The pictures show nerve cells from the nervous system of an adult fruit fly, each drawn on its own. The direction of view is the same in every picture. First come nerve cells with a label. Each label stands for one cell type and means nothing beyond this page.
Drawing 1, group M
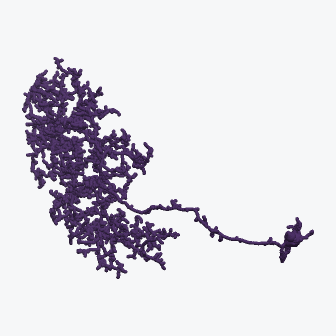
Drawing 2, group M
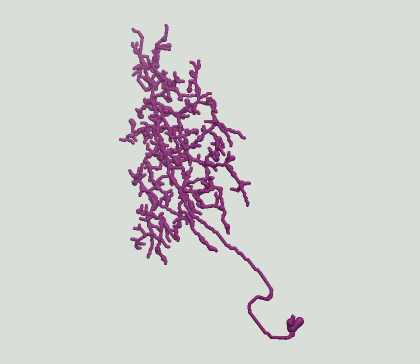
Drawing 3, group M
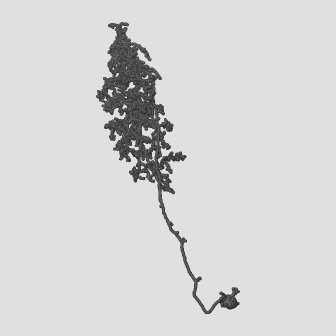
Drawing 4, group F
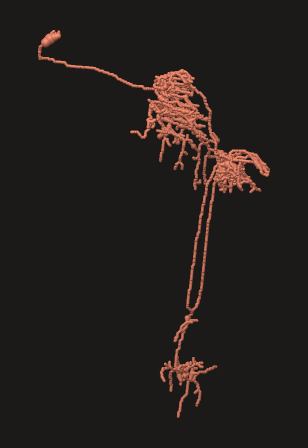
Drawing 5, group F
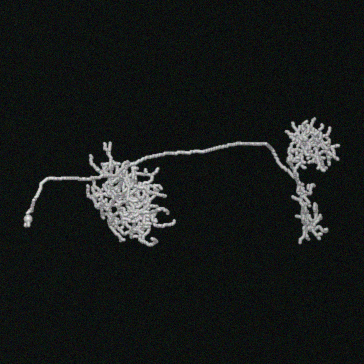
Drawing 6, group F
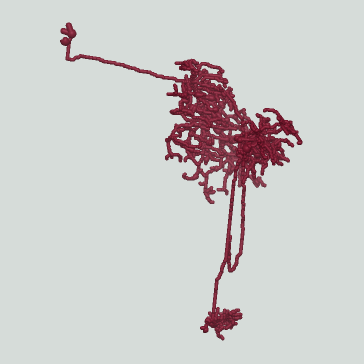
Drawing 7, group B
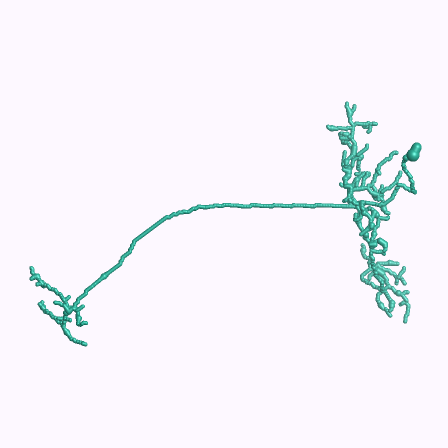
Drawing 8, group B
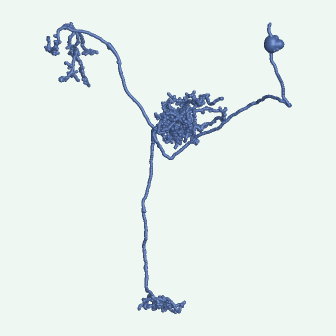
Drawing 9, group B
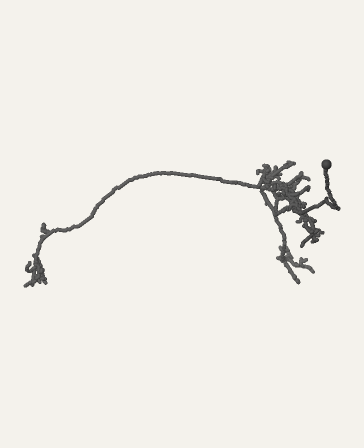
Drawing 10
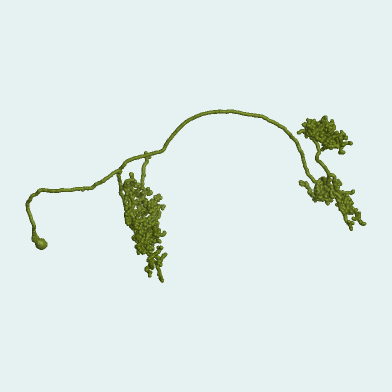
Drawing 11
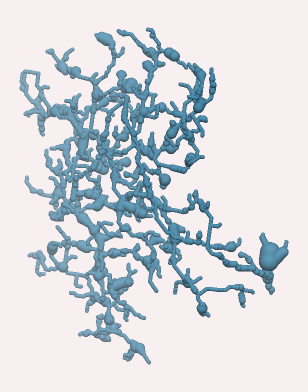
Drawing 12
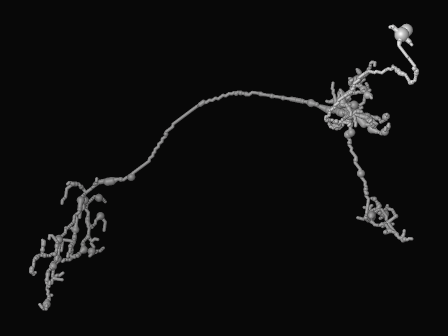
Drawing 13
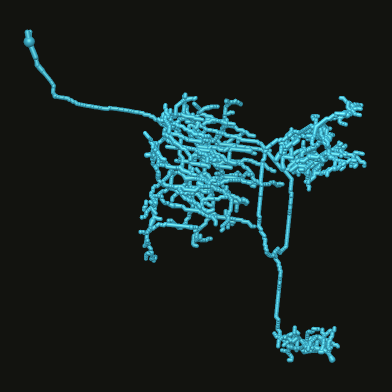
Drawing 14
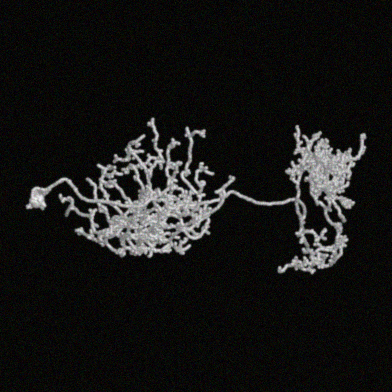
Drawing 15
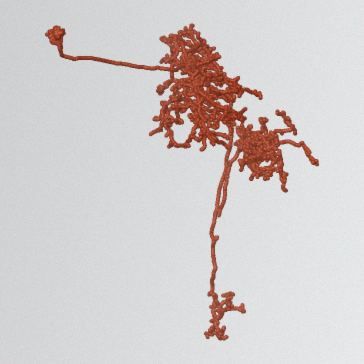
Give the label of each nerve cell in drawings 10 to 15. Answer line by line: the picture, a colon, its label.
10: group F
11: group M
12: group B
13: group F
14: group F
15: group F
